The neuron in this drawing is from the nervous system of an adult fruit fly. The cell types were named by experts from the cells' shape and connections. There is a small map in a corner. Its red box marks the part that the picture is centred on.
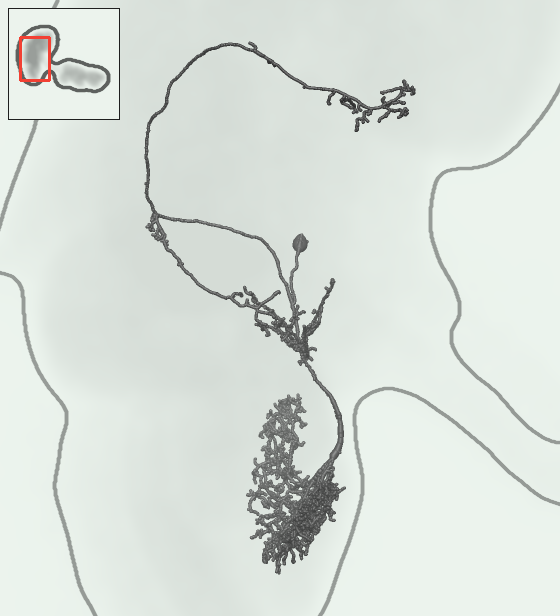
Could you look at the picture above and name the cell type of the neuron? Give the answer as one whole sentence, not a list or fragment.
This neuron is assigned to the cell type Nod2.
